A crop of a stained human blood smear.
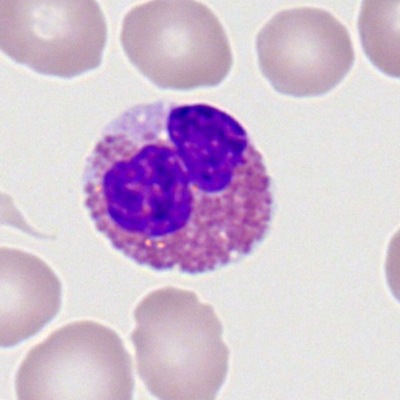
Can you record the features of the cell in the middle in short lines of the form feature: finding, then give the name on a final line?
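Outline: roughly round and smooth, I'd say
Nucleus: two lobes, as far as I can make out
Lobe positions: one toward the upper right, the other toward the lower left
Pale area: small, few granules, at the upper left beside the nucleus
Name: eosinophil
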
